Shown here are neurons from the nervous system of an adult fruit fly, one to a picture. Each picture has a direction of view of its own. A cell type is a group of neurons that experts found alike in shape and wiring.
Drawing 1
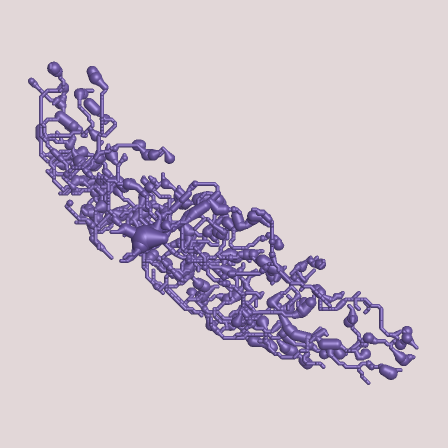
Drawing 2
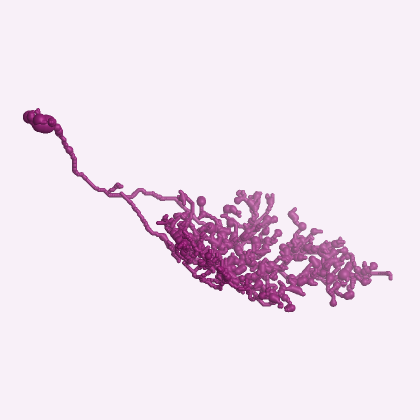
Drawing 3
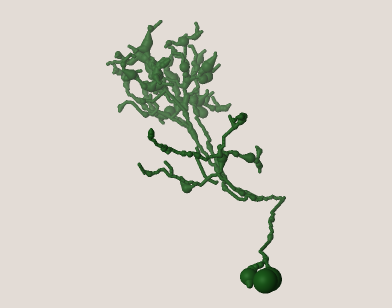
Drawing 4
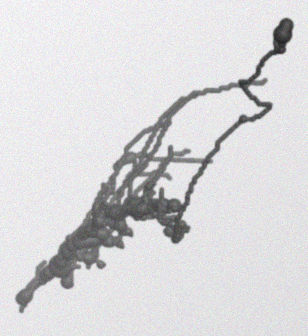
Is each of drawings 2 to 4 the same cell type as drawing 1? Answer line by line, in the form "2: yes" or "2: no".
2: yes
3: no
4: no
